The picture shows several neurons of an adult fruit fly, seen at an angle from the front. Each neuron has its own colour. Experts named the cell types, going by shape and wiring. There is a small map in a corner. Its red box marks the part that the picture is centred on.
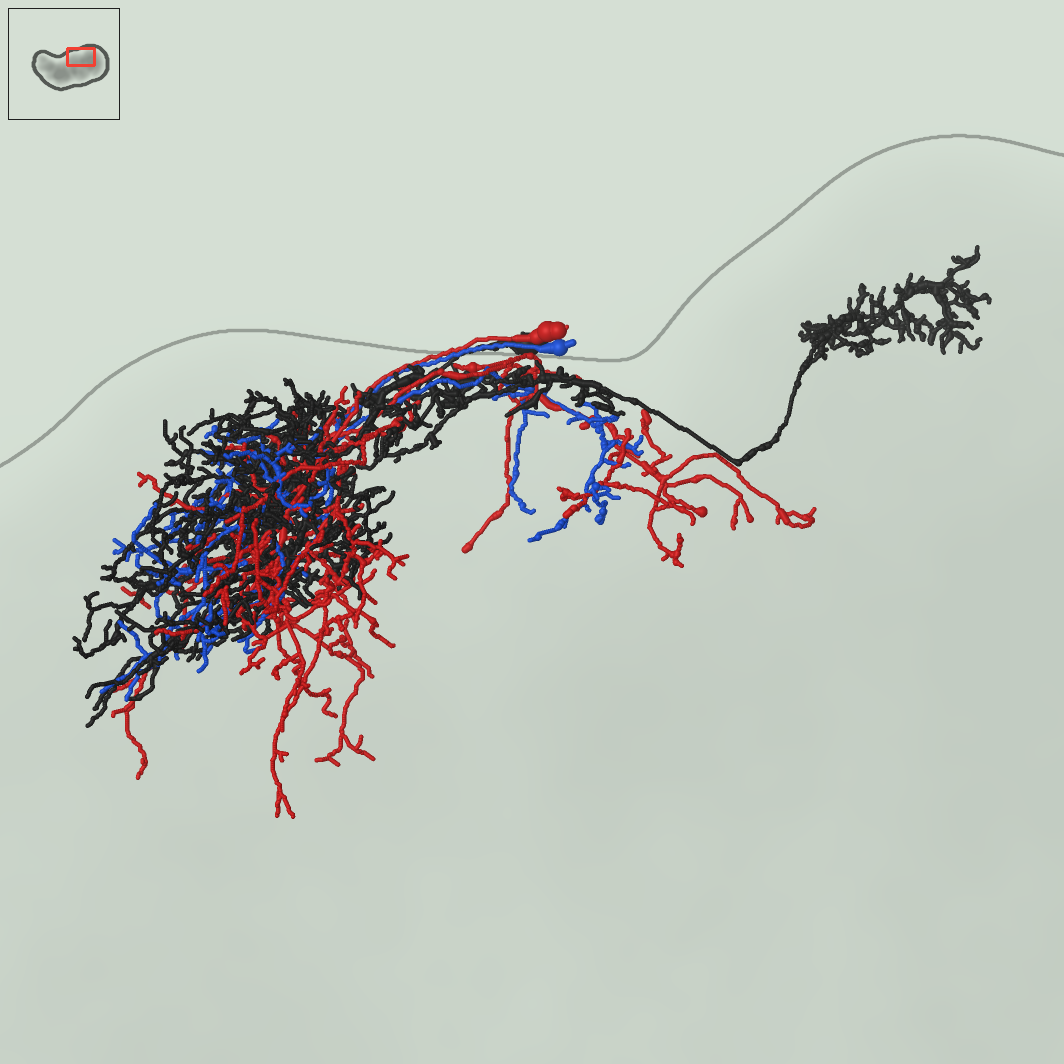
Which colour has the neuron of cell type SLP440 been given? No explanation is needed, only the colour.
black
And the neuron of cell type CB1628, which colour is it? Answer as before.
blue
